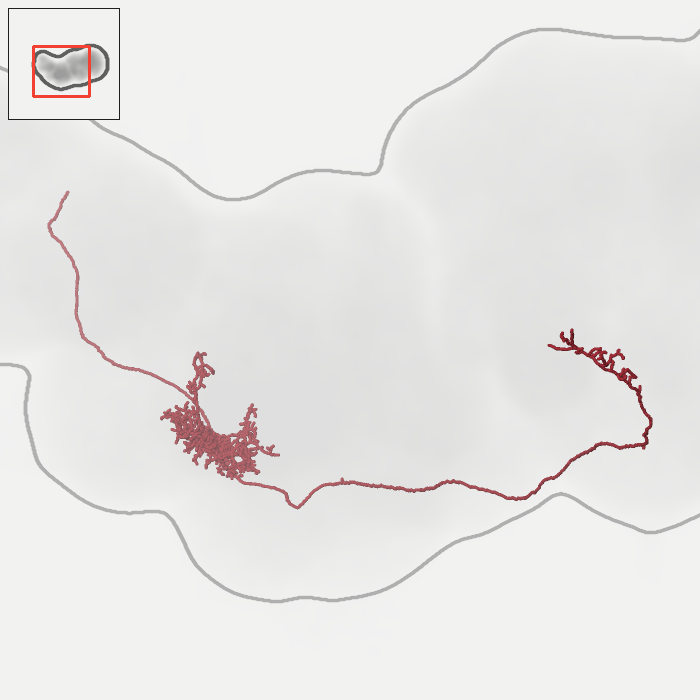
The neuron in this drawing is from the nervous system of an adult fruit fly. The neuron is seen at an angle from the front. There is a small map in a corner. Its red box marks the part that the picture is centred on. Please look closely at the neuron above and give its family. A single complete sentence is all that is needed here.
The family to which the neuron belongs is hemilineage 09B.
